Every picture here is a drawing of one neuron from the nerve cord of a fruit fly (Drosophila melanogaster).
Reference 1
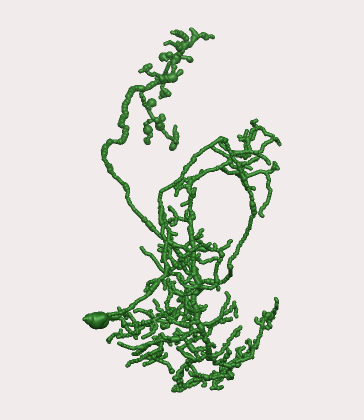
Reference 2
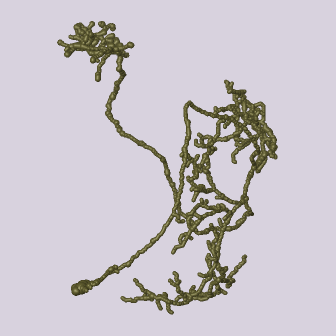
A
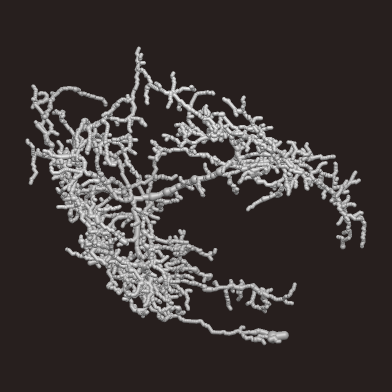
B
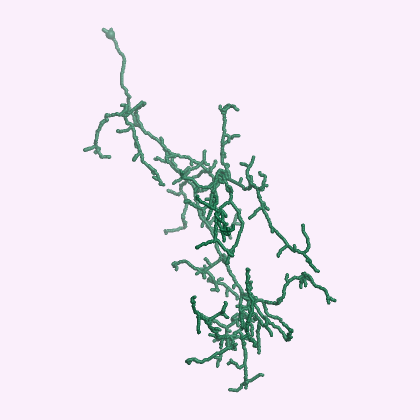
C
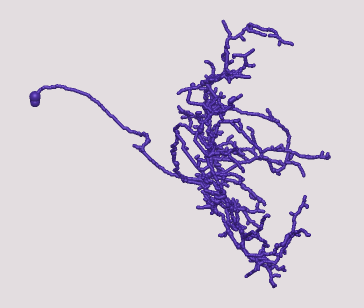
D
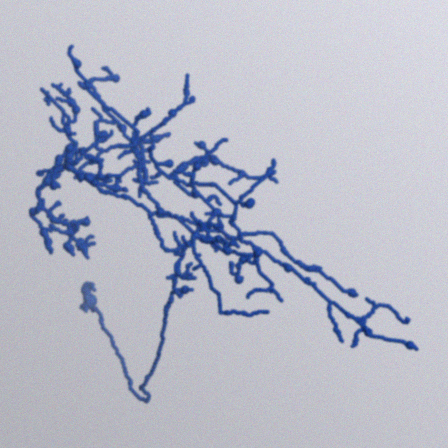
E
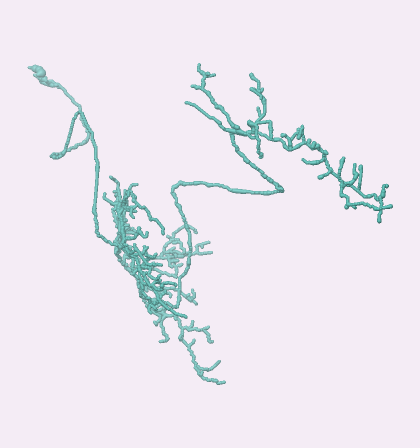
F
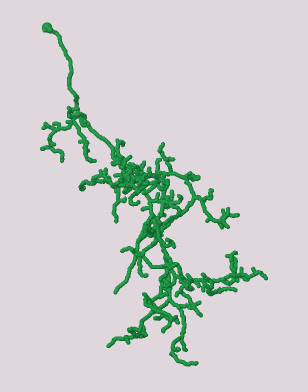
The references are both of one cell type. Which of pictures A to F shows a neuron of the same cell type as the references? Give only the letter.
E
